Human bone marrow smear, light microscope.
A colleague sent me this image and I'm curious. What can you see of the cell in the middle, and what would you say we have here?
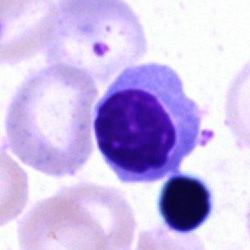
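Look first at the nucleus: it sits over toward the left of the cell. Its chromatin is dark purple and dense, with a few small paler patches. A moderate rim of pale blue cytoplasm surrounds it, widest on the right, and the outline is irregular, with an uneven edge on that right side. So this one is an erythroblast.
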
